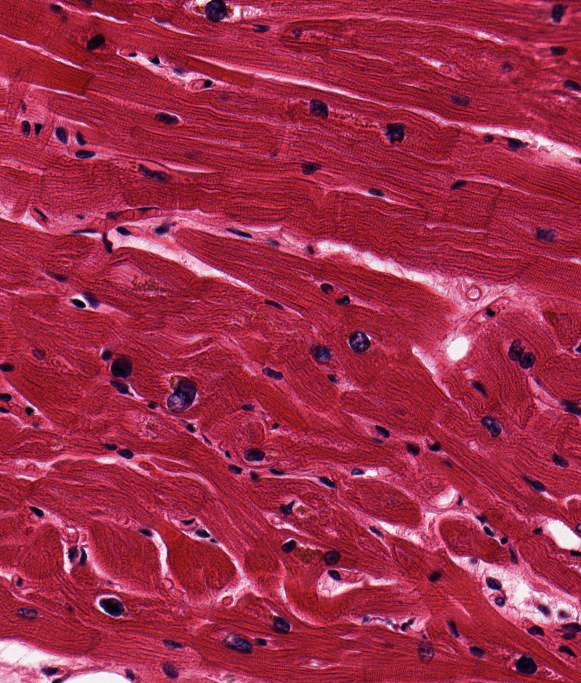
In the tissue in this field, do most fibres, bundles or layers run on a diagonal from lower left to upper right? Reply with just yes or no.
No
